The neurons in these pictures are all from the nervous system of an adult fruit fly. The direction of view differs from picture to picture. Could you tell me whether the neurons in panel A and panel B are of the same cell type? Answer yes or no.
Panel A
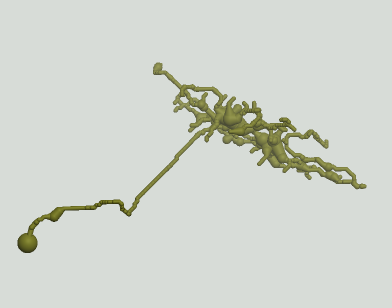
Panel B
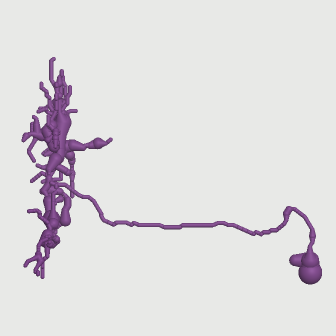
yes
